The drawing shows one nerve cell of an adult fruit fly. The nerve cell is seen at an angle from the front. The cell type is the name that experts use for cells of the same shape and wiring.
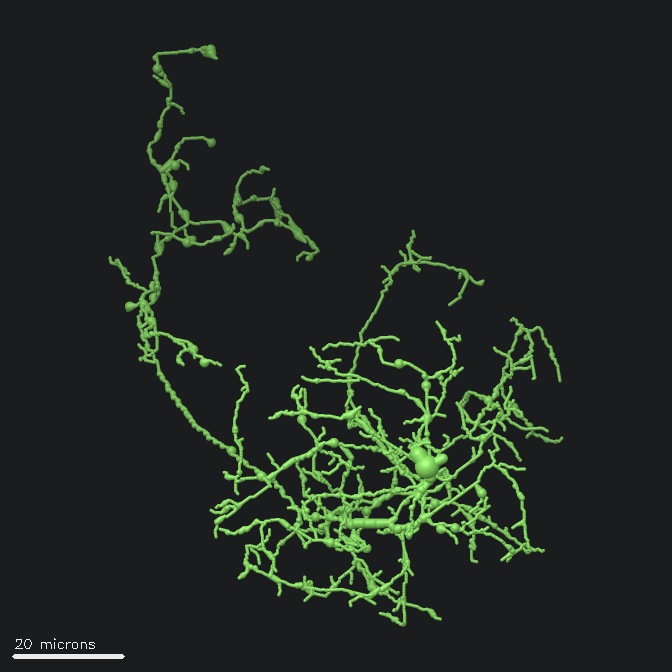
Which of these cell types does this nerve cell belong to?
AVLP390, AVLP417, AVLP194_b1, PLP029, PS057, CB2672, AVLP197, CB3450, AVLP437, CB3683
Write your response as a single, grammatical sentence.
This nerve cell carries the cell type designation AVLP197.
